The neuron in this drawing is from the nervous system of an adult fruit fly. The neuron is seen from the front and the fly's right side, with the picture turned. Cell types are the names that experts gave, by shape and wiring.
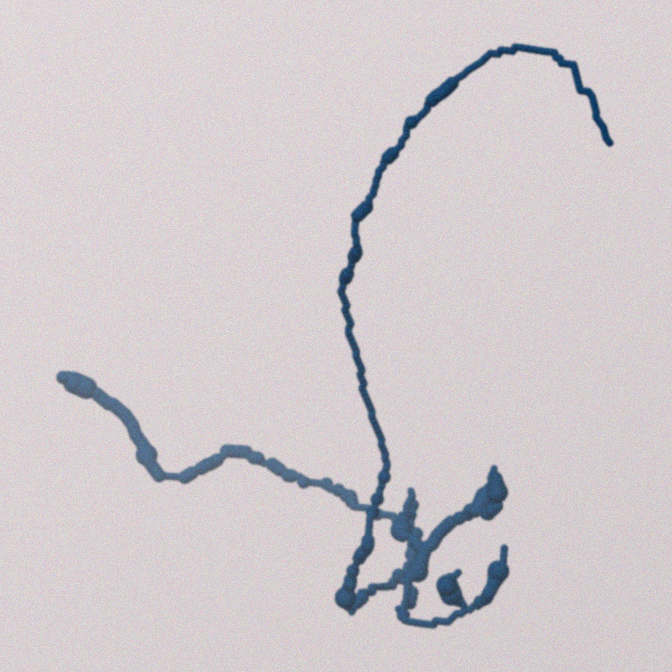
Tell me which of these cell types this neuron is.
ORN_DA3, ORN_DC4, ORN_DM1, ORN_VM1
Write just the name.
ORN_DM1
